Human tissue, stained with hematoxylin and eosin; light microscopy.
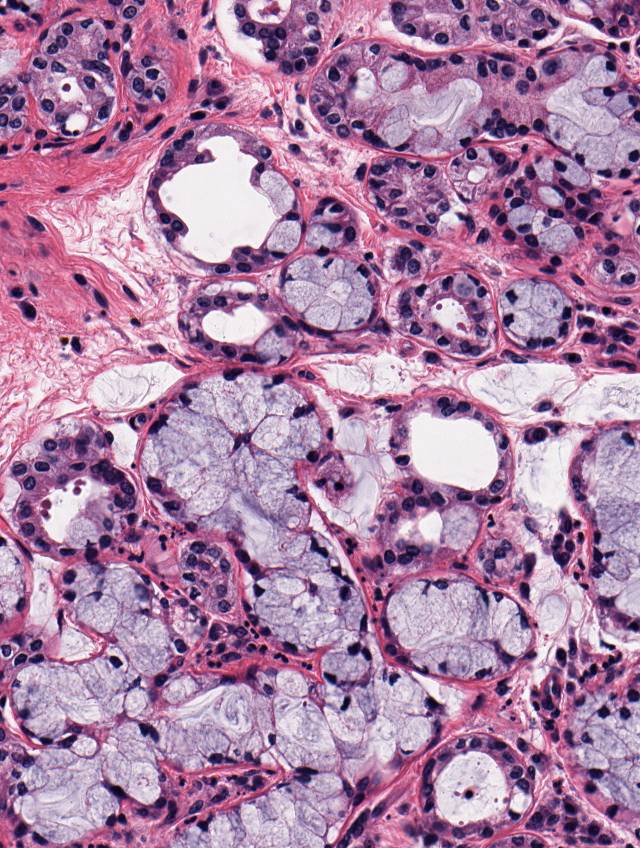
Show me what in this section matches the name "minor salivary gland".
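Closely packed rounded glandular units fill most of the field. Many are made of cells with pale grey-blue, foamy cytoplasm and dark flattened nuclei pressed against the cell base.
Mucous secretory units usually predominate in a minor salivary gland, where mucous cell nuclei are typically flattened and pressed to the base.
The foamy units in this picture, most crowded in the lower half, agree with both points. Other units are small tubules of single-layered cuboidal cells with pink cytoplasm and round nuclei around an open lumen.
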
